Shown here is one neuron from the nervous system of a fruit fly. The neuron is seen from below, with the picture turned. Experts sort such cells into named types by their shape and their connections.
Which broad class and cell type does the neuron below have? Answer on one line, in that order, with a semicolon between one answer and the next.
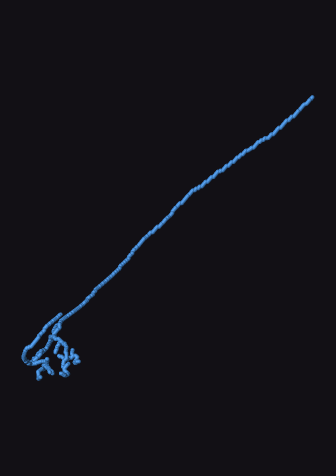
sensory neuron entering the nerve cord; SNxx14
